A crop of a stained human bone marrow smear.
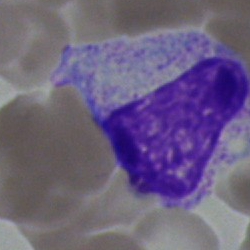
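Myelocyte, central cell. Its outline is irregular, with a pointed cytoplasmic extension at the upper left. The nucleus is a single unlobed mass of dark purple, dense chromatin with scattered small pale spots. Fine purple granules are scattered throughout the cytoplasm.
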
